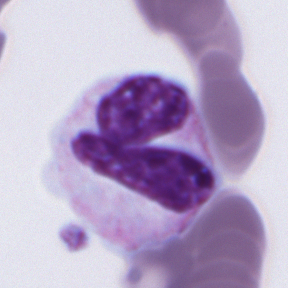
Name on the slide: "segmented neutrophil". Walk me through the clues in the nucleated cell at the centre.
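Pale pink cytoplasm in this cell fits a segmented neutrophil.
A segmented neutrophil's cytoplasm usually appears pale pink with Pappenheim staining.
The remaining features are simply observed: a roughly round outline, dark purple and coarsely clumped chromatin, and fine pinkish granules scattered through the cytoplasm.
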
